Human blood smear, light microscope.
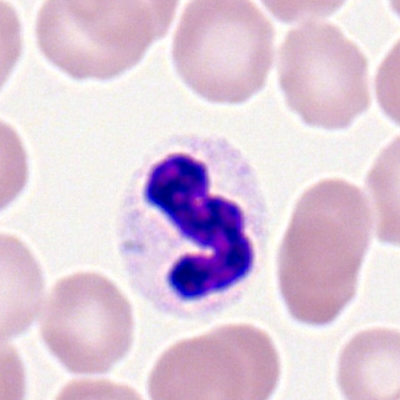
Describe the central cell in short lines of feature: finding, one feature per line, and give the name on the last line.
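Nucleoli: look closely, none are visible
Cytoplasm: plentiful, pale pinkish-lilac
Granules: fine and faint, lilac
Vacuoles: none in the cytoplasm
Name: segmented neutrophil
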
